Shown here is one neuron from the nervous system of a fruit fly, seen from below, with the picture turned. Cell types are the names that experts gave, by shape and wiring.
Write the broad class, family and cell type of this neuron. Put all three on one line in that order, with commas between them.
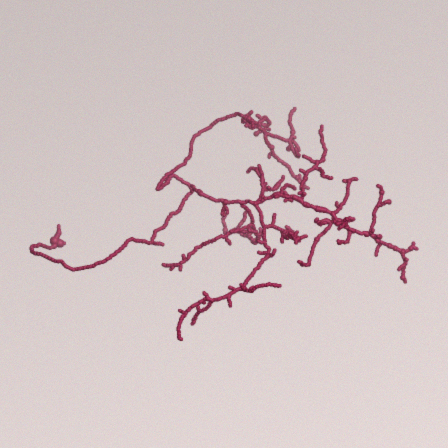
nerve-cord intrinsic neuron, hemilineage 01A, IN01A067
